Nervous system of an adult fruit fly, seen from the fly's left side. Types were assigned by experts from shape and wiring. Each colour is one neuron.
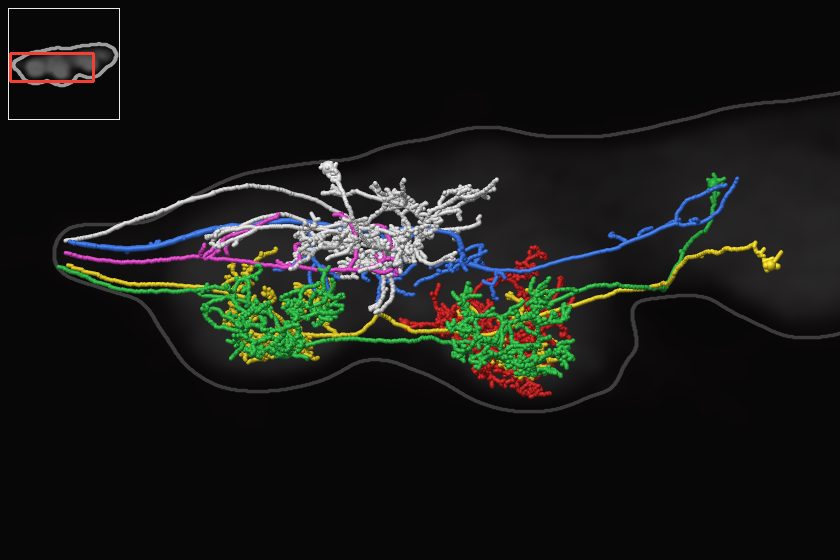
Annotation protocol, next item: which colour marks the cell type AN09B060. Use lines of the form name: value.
colour: yellow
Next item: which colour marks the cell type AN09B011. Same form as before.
colour: green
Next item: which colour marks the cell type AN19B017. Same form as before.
colour: white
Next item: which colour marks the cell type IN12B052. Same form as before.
colour: red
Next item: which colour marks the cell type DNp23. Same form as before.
colour: magenta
